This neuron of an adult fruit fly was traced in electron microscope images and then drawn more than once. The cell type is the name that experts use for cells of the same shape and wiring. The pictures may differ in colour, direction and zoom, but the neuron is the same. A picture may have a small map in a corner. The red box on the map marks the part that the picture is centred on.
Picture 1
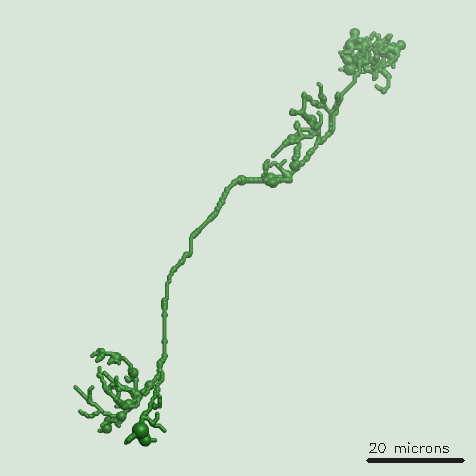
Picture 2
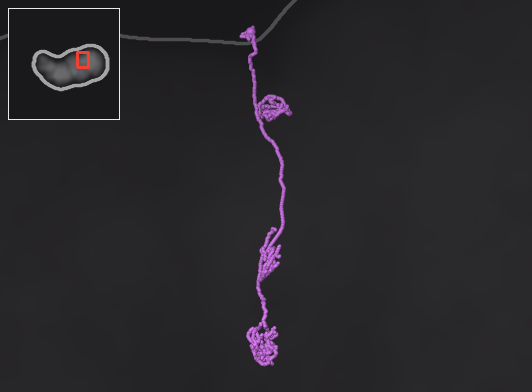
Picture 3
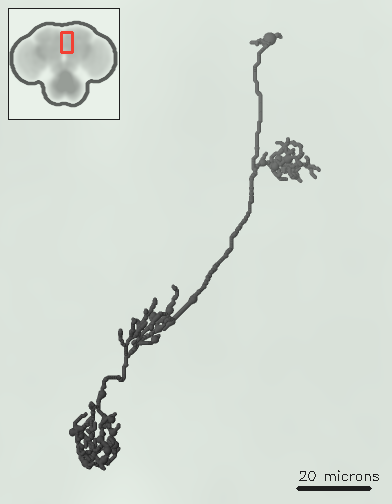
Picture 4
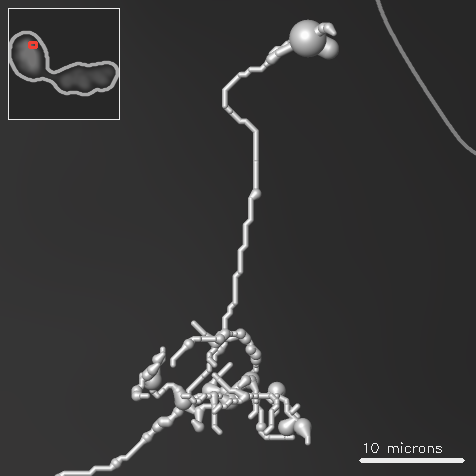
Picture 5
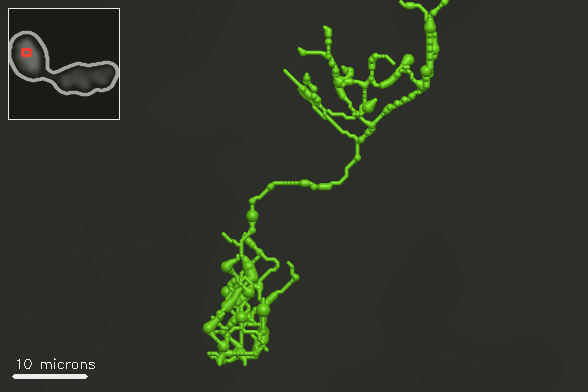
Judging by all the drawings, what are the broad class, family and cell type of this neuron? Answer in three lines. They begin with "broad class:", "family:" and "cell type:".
broad class: central-brain intrinsic neuron
family: class CX
cell type: PFNa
